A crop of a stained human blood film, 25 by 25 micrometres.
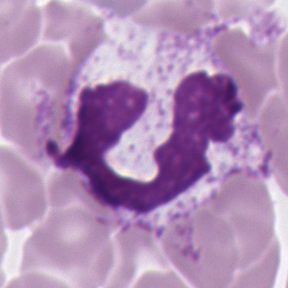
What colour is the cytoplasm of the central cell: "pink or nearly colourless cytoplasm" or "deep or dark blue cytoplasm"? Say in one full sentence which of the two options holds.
Its cytoplasm has no blue or grey, looking pink or nearly colourless.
